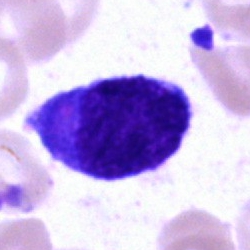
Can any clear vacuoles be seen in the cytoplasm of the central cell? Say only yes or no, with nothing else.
No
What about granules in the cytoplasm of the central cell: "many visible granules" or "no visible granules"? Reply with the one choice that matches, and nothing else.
No visible granules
